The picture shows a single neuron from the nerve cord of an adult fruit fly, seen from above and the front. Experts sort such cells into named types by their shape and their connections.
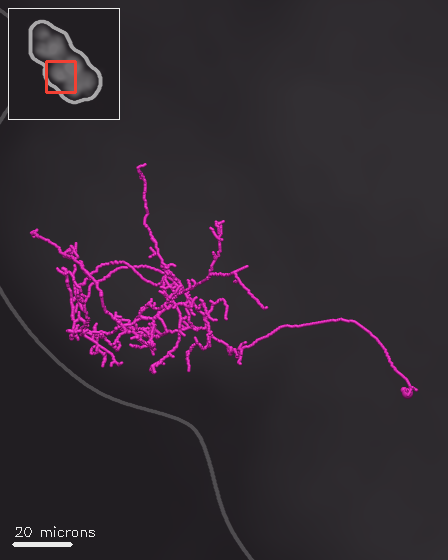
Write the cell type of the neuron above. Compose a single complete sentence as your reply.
This neuron is assigned to the cell type IN14A034.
